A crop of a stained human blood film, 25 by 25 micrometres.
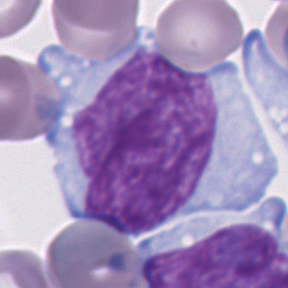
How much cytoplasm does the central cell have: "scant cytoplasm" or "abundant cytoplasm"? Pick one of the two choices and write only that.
Abundant cytoplasm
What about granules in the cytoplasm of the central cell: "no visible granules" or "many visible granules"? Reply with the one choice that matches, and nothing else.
No visible granules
